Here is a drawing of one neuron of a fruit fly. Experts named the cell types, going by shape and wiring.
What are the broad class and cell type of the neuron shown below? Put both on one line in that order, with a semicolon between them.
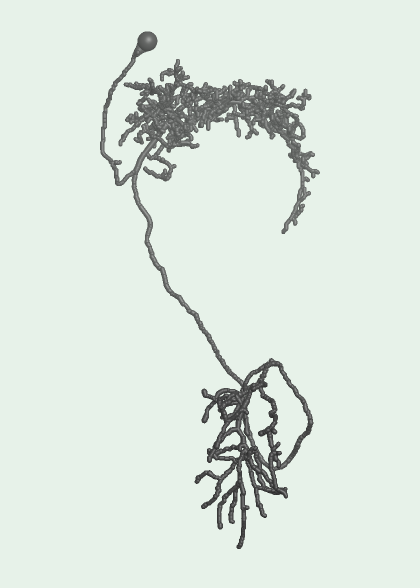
central-brain intrinsic neuron; SMP603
